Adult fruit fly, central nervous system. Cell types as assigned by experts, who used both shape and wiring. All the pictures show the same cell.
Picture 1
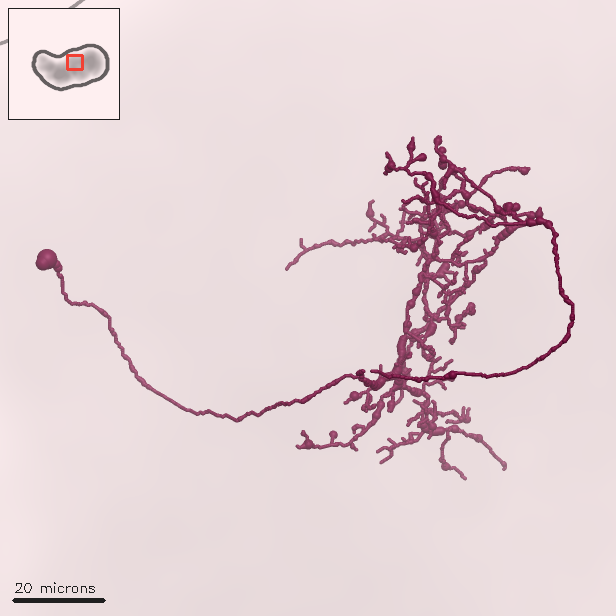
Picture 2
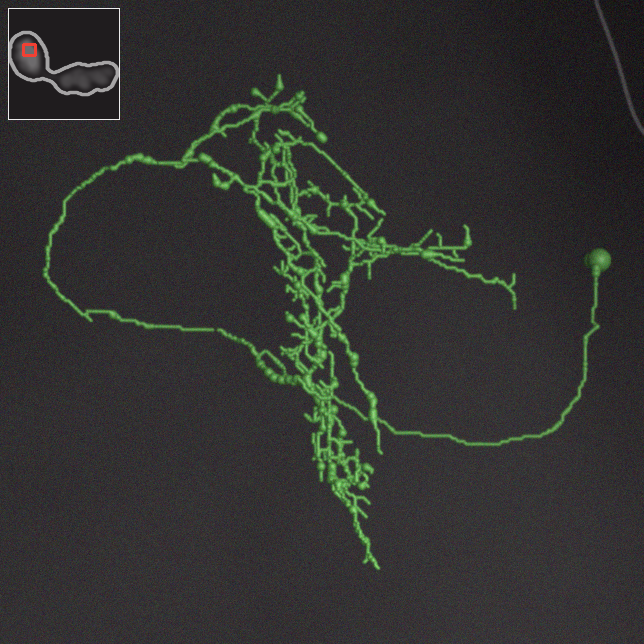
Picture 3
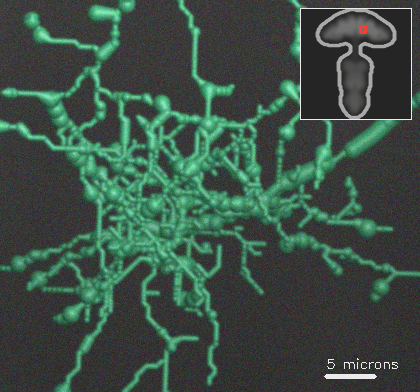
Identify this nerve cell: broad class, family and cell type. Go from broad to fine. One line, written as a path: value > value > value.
central-brain intrinsic neuron > hemilineage DL1_ventral > CL280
